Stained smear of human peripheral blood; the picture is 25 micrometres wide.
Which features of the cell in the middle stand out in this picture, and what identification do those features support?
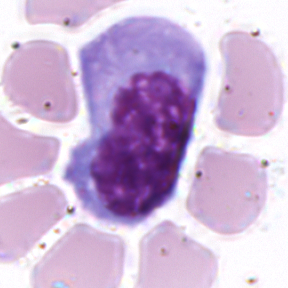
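Description: the nucleus is elongated, measuring about 13 by 8 micrometres, with its long axis lying roughly up and down. It is placed toward the right and lower side of the cell. The chromatin is coarse and clumped, which gives the nucleus a mottled appearance. The widest band of cytoplasm lies above and to the left of the nucleus. Identification: plasma cell.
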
